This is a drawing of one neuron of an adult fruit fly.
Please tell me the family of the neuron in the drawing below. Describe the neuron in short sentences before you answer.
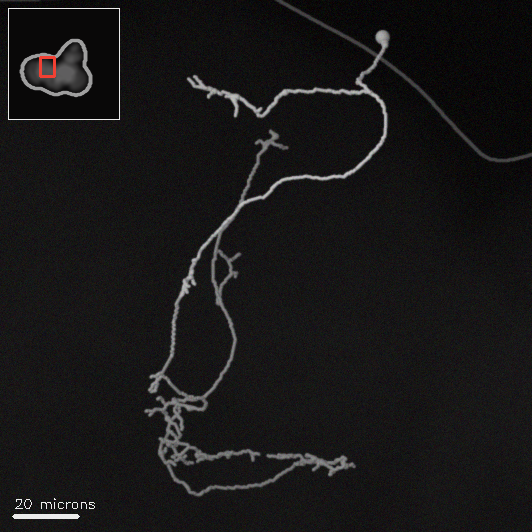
The cell body is at the upper right of the picture. From top to bottom in the picture it spans about 150 microns. It is a central-brain intrinsic neuron. Its family is called class Kenyon Cell.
